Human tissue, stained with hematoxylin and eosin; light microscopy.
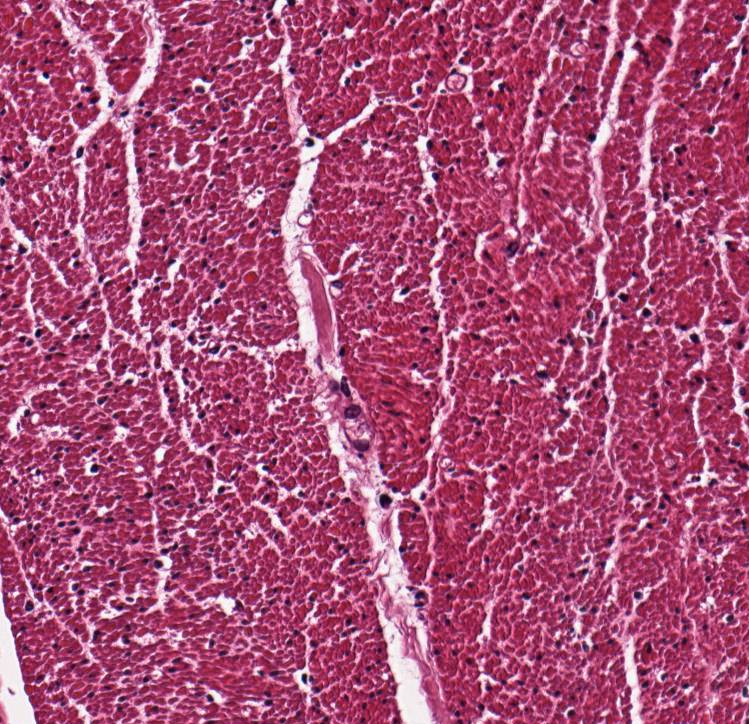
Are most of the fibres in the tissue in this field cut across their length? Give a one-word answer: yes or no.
Yes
